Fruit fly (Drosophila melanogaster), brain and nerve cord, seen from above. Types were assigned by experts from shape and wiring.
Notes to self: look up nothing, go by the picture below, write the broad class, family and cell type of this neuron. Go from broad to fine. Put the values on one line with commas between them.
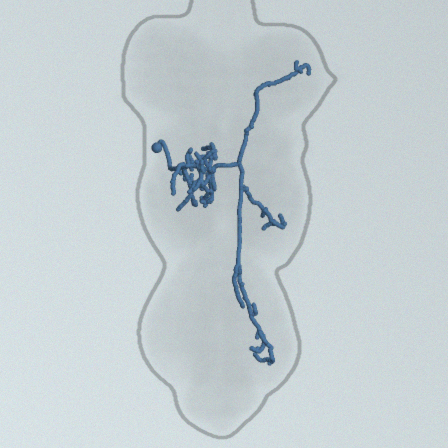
nerve-cord intrinsic neuron, hemilineage 07B, IN07B065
